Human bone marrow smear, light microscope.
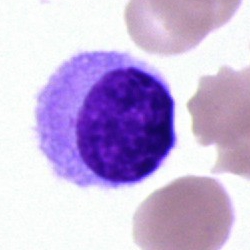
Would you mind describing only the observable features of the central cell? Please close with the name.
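Outline: round, with a slightly fuzzy, ragged edge along the left side. Chromatin: dense and dark purple, coarsely clumped, with small paler patches. Cytoplasm: finely speckled, with no coarse granules and no vacuoles. This is a hairy cell.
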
